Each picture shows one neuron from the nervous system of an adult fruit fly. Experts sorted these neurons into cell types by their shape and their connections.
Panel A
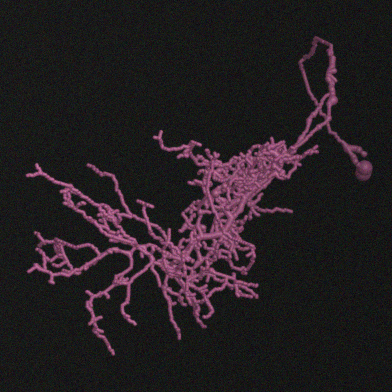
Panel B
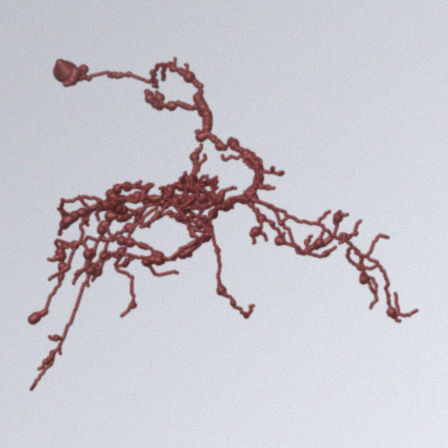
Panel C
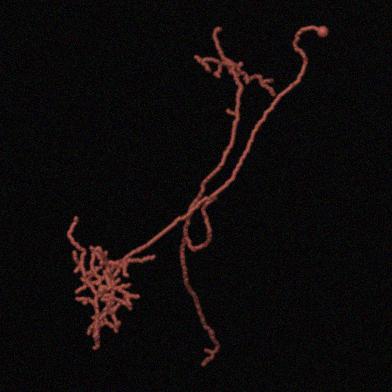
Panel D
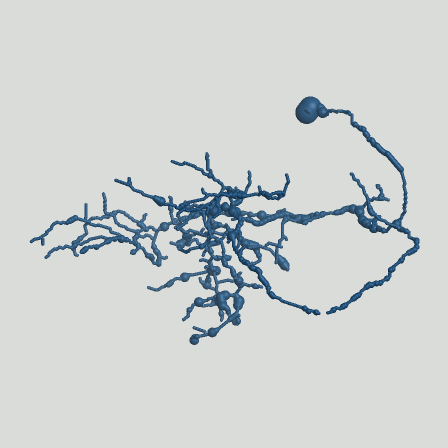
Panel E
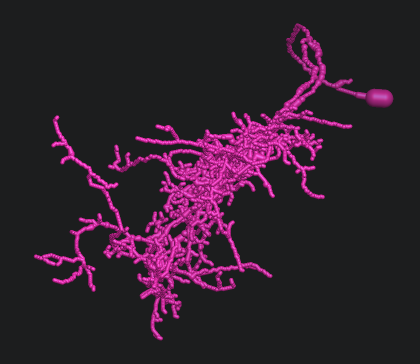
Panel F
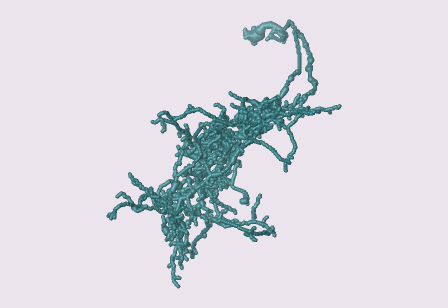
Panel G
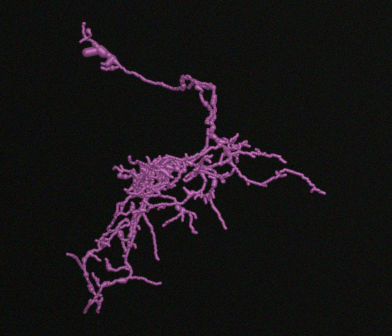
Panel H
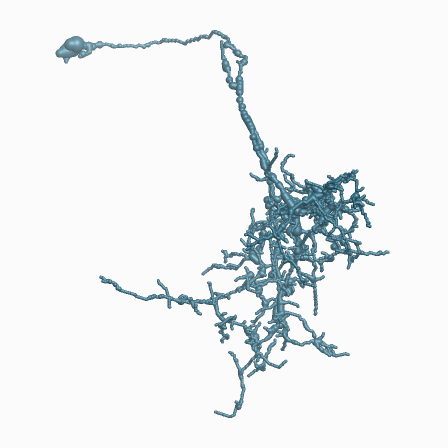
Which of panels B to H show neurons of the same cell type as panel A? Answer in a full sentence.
Panel B, panel E, panel F, panel G and panel H are of the same cell type.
